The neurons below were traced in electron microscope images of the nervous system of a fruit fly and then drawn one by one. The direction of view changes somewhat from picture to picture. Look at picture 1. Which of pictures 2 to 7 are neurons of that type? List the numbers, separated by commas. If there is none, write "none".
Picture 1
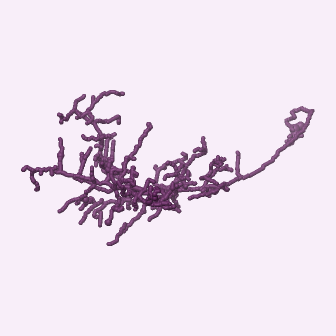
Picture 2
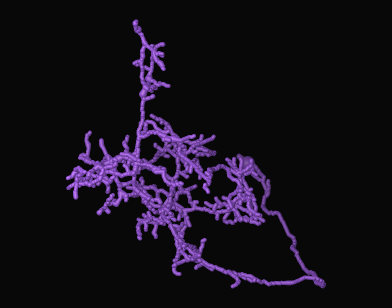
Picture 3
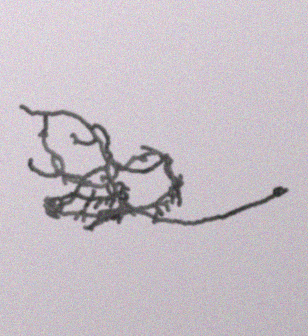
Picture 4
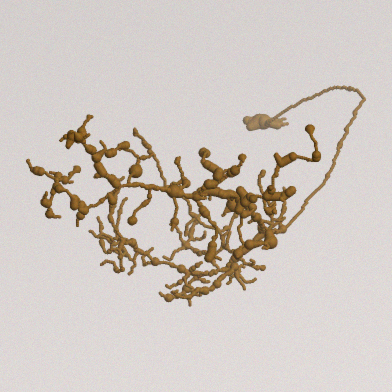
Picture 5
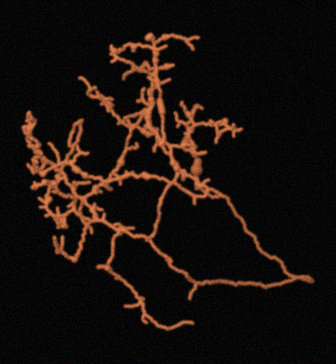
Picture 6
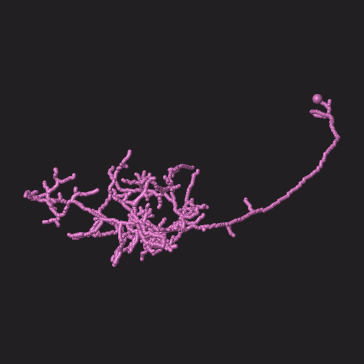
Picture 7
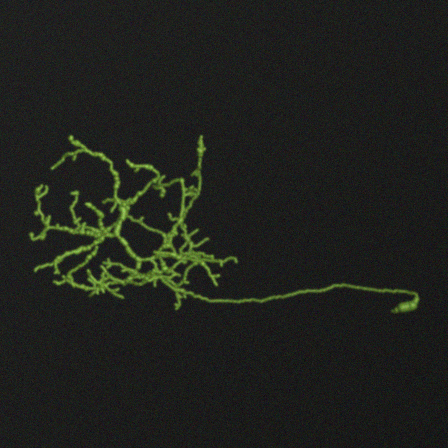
2, 4, 6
